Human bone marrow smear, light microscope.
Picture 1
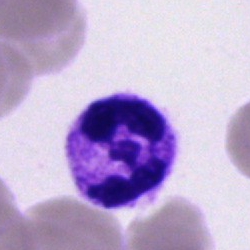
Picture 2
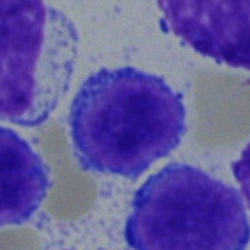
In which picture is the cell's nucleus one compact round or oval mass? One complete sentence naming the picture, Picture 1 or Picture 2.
It is in picture 2 that the nucleus is one compact round or oval mass.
